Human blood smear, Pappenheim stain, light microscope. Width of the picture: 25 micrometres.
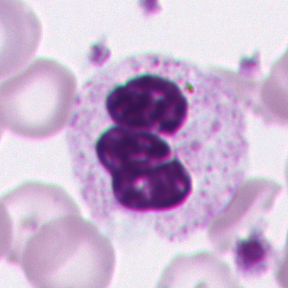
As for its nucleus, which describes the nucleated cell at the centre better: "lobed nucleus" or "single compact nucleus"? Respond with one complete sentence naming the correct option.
Its nucleus is formed by two or more separate lobes or segments.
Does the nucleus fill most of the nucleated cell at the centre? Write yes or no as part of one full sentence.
No, what surrounds the nucleus is a broad area of cytoplasm.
